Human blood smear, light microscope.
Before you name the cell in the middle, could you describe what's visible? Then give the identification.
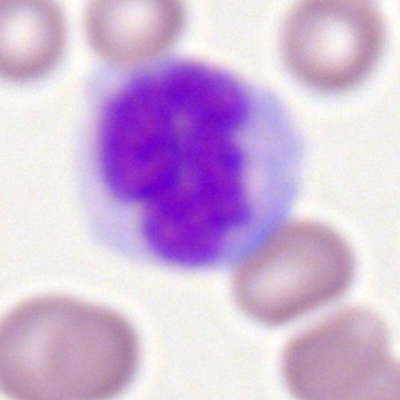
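The edge of this cell is smooth, and its outline is roughly round. Now follow the nucleus: it is irregular, and deep notches run along its right side. Its chromatin is dark purple and looks clumped. In the cytoplasm, no distinct granules can be made out. The cell is a monocyte.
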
